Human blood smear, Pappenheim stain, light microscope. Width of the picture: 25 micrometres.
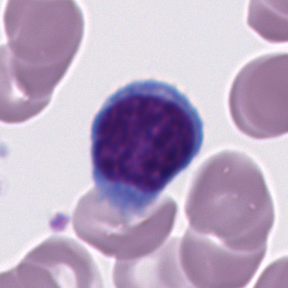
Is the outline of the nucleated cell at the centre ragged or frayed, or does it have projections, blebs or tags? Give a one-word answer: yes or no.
Yes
